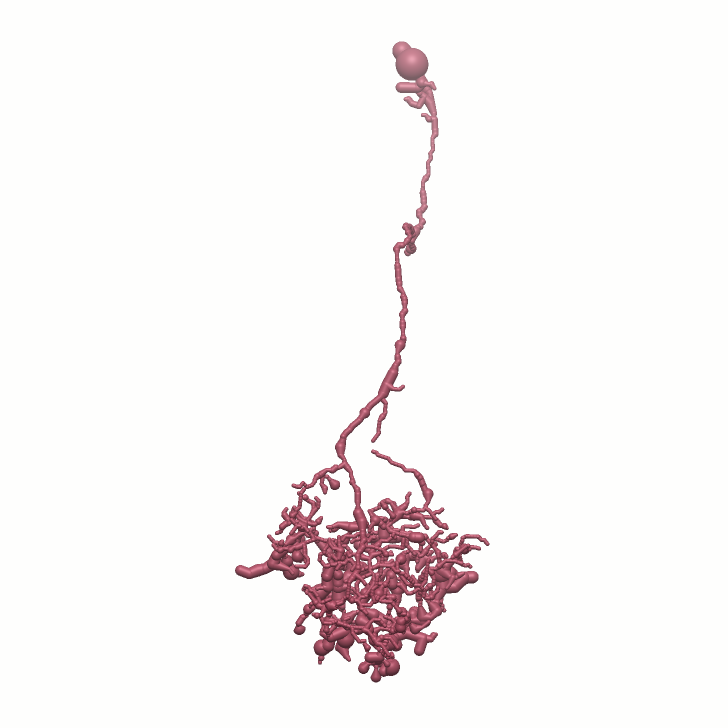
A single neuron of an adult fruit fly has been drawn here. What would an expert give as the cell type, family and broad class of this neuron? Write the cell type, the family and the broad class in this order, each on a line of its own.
Dm4
Dm
optic-lobe intrinsic neuron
